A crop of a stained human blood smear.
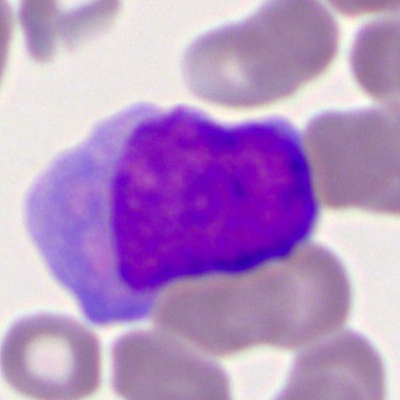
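Myeloblast (central cell). The nucleus is large, roughly squarish and unlobed, and lies toward the right side of the cell. Pale bluish-lilac cytoplasm is situated mostly to the left of the nucleus. On that left side the cell outline is irregular and gently bulging, not smoothly round.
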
